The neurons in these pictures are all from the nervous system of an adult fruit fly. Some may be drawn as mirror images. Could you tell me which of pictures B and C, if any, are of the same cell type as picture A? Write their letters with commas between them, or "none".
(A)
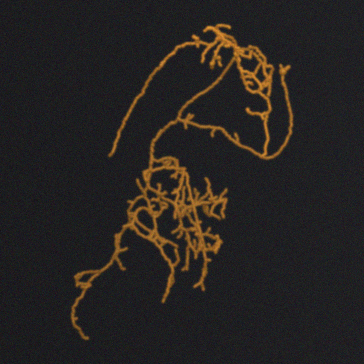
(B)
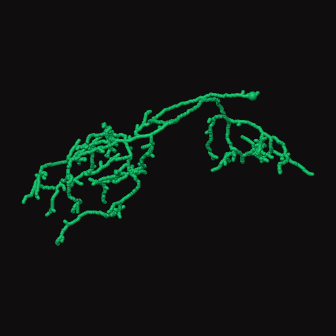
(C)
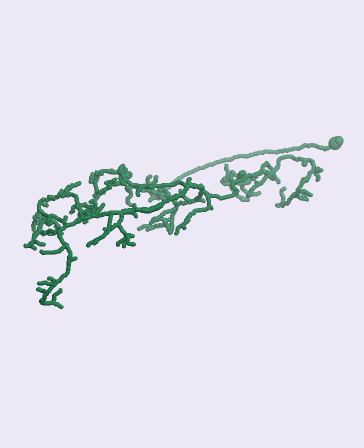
B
